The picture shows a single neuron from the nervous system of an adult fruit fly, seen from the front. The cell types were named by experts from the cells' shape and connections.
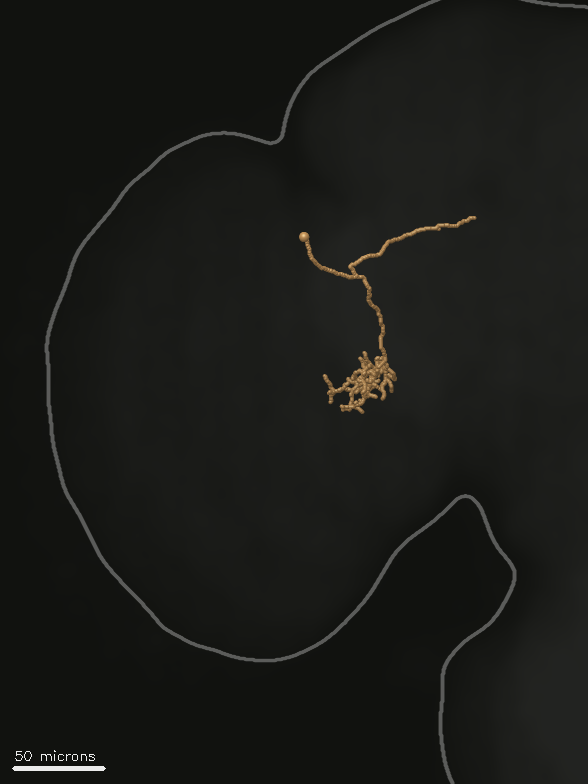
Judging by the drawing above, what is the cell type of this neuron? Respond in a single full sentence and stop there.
The cell type name for this neuron is LC20a.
